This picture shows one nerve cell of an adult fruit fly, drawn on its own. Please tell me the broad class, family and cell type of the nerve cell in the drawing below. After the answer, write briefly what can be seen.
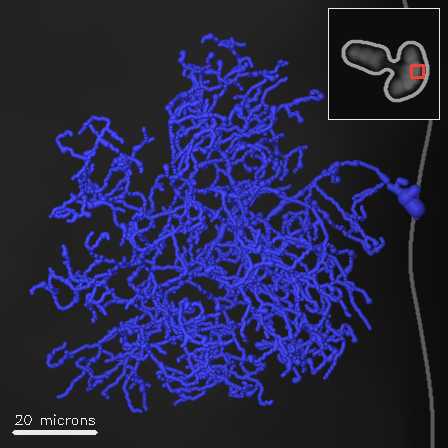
This is a central-brain intrinsic neuron. The family is hemilineage ALl1_dorsal. Its cell type is lLN2X12. It lies in the brain. From left to right in the picture it spans about 95 microns. More than a hundred branch ends can be seen.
